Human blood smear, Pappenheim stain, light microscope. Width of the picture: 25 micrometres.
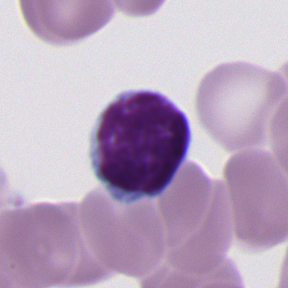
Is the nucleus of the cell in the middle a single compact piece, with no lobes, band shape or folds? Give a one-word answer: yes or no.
Yes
